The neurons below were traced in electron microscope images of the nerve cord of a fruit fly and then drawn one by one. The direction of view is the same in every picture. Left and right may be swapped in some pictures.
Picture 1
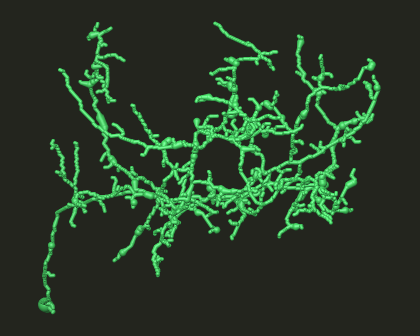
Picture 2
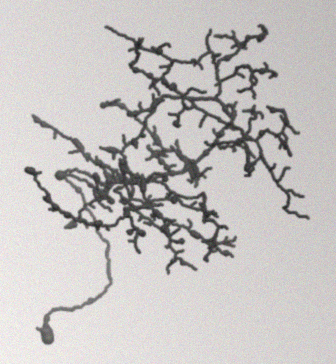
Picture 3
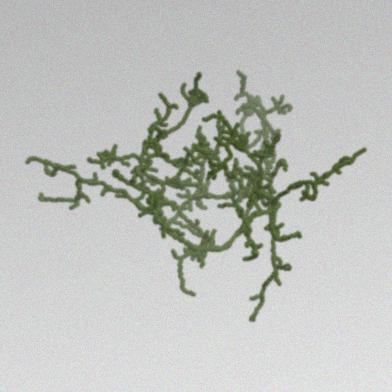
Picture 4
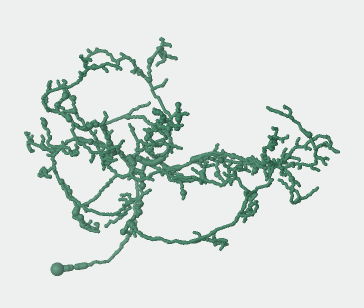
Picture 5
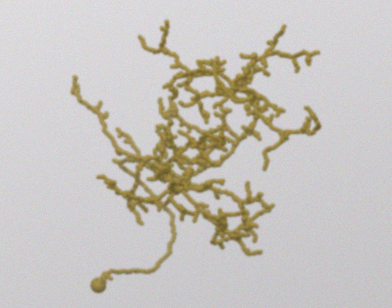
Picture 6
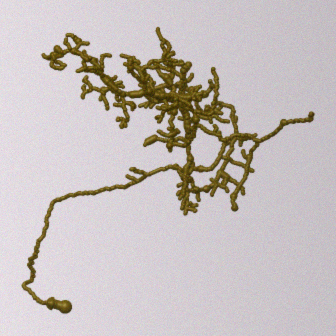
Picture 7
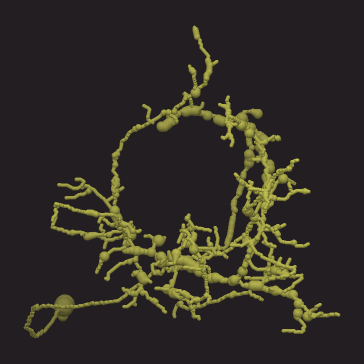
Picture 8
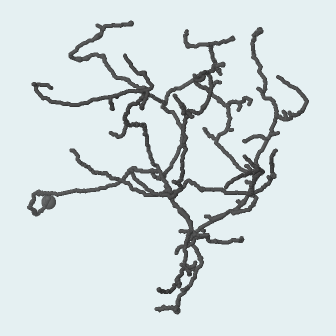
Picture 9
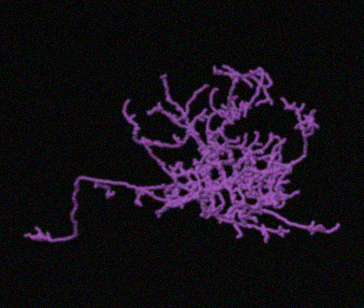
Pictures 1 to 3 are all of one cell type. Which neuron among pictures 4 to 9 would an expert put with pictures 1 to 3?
Picture 5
